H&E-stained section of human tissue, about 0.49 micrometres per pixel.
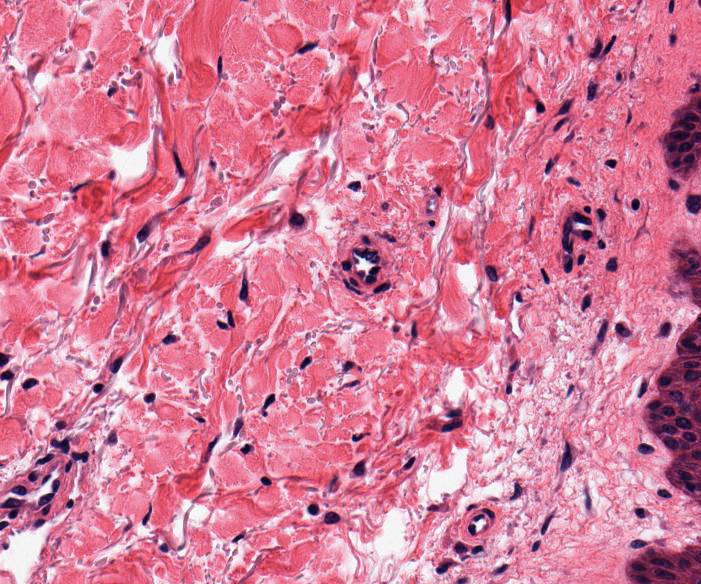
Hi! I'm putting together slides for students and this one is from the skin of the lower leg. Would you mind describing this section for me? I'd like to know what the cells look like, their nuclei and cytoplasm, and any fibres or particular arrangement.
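Along the right edge of the field, I see an epithelium of crowded cells with dark purple nuclei. Next to it, the right-hand stroma has finer, looser, paler fibres than the stroma on the left. Between the collagen bundles sit scattered cells with small, dark, elongated nuclei. As far as I can tell, no fat cells appear anywhere.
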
